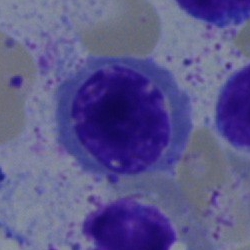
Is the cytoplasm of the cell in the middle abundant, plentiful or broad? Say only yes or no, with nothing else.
No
